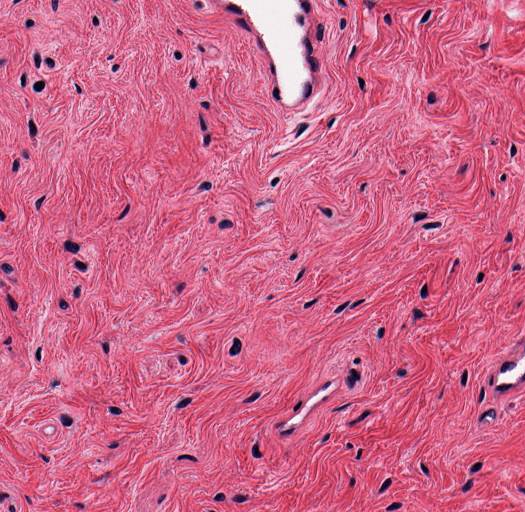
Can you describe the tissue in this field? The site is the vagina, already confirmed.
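What I see is dense pink fibrous connective tissue across the entire field, with no epithelium anywhere. Its collagen fibres are wavy, interlacing in bundles that run in many directions. Fibre far outweighs cells; nuclei are sparse. The ones present are small, dark and spindle-shaped to oval, consistent with fibroblasts.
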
